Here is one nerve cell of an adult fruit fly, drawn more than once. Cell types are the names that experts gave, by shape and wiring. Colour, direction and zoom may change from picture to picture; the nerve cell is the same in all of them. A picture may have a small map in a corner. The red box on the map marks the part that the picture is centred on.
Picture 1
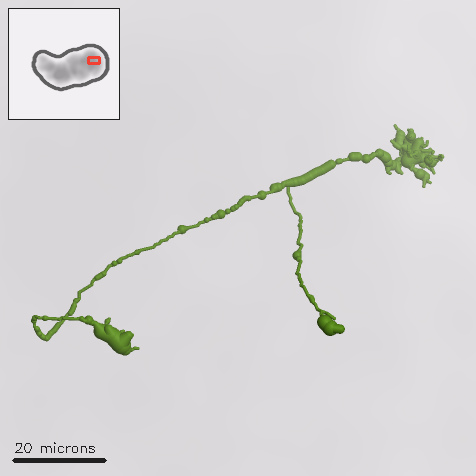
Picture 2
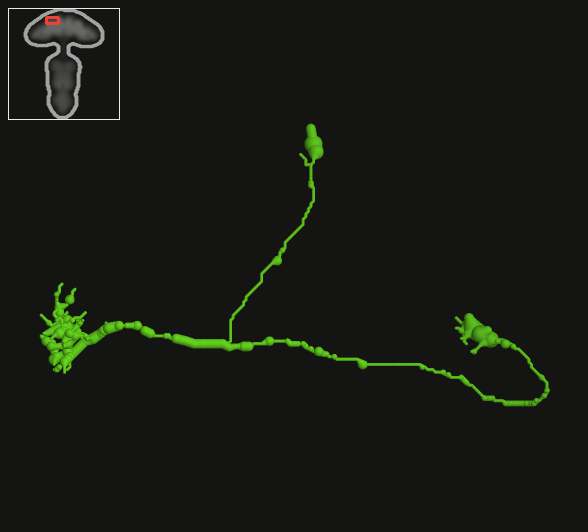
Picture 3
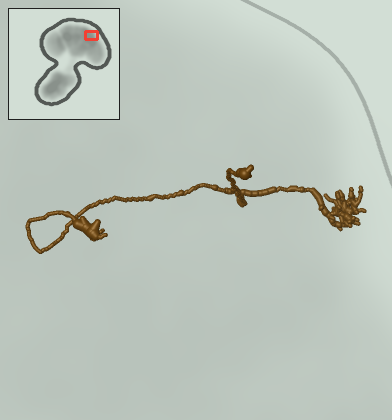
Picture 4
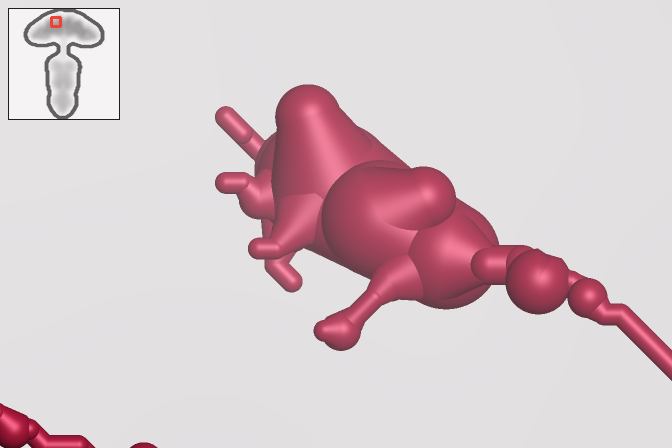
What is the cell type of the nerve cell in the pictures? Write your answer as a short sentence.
The cell type is TuBu01.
